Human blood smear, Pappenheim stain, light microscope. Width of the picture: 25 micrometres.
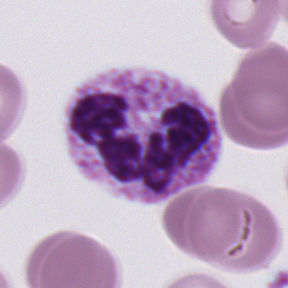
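Segmented neutrophil, the nucleated cell at the centre of this stained smear of peripheral blood. Looking at the nucleus, I see it split into several separate lobes set in a curved arc. Its chromatin looks dark purple and coarsely clumped. Around it the cytoplasm is abundant and pale pink, and I can make out many small pink-violet granules scattered all through it. I'd put this segmented neutrophil at about 14 by 12 micrometres.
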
